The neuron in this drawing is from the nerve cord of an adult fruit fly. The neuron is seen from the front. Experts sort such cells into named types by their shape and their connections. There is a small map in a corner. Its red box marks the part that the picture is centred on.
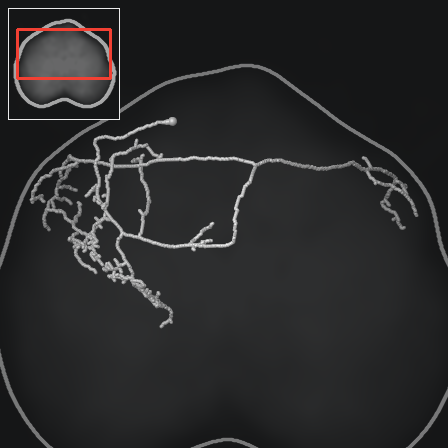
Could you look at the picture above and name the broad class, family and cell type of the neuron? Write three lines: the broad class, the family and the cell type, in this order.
nerve-cord intrinsic neuron
hemilineage 18B
IN18B048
